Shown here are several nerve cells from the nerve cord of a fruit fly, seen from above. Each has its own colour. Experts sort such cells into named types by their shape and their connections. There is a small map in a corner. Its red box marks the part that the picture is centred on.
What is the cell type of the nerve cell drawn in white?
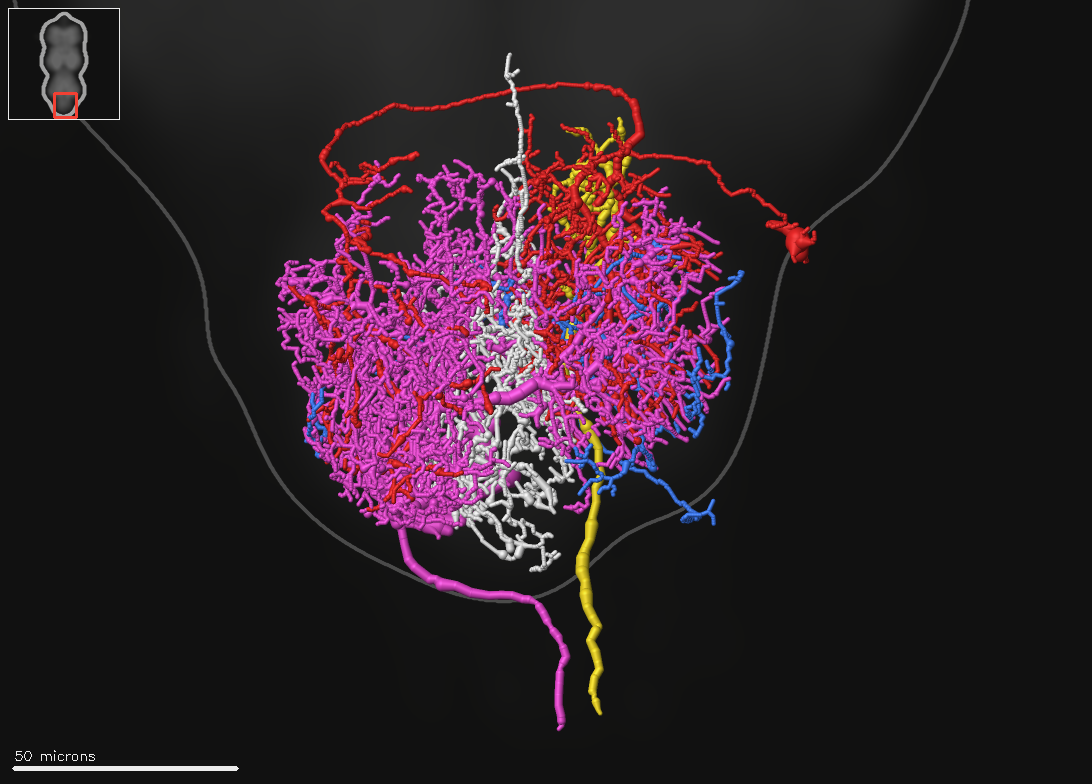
INXXX288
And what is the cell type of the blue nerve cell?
SNxx08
